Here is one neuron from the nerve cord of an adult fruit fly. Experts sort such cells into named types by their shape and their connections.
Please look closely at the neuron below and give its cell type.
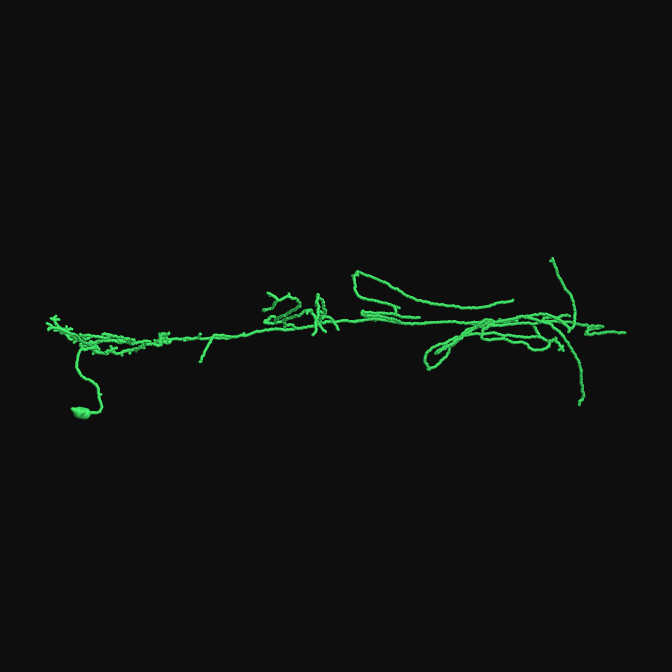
IN09A005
